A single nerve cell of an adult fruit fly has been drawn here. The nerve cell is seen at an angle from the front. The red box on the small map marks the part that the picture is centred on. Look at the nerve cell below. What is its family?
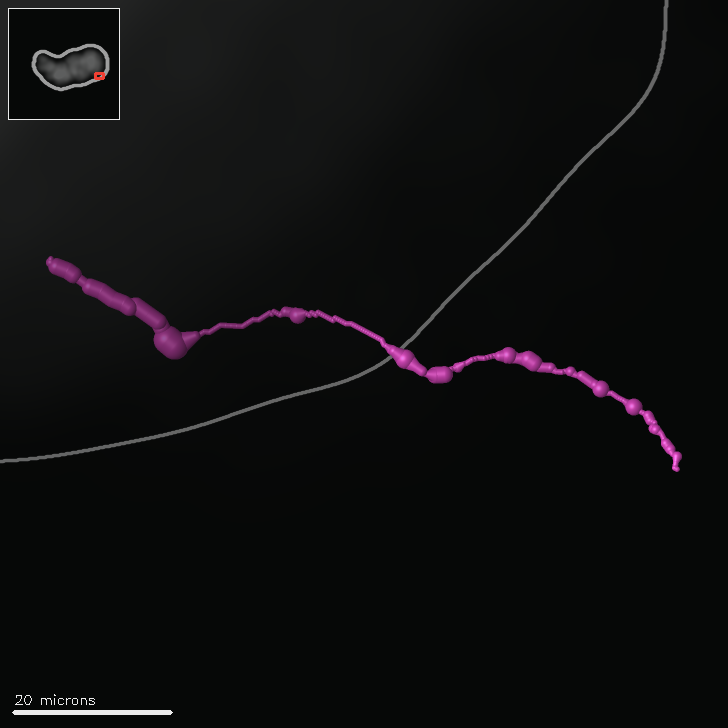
class visual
